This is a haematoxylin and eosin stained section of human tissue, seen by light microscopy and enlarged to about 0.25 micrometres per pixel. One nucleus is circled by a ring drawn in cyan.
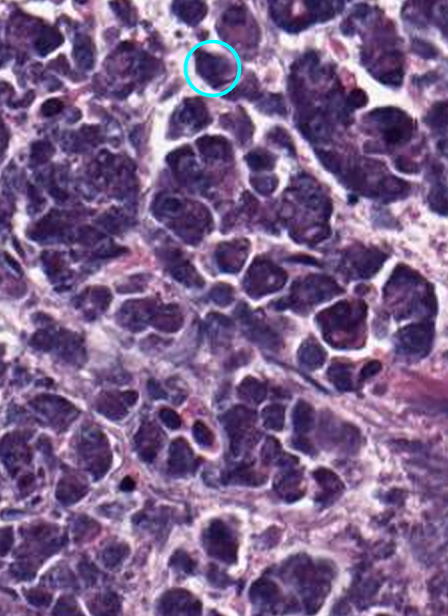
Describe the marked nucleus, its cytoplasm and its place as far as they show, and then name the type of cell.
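The cell is small and rounded-to-angular, and its whole body stains a dense dark purple, so the nucleus barely stands apart from the cytoplasm. Its outline is crisp, set off from its neighbours by a thin pale clear gap. It sits among a small group of similarly dark, closely packed cells, with pale loose tissue running between such groups. Type of cell: pancreatic acinar cell.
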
